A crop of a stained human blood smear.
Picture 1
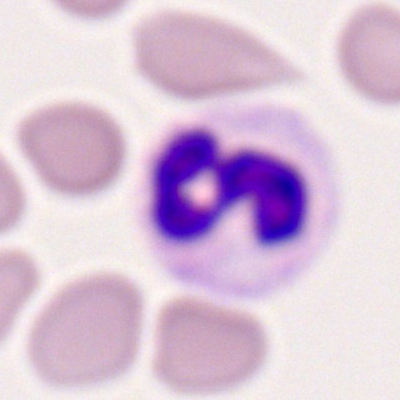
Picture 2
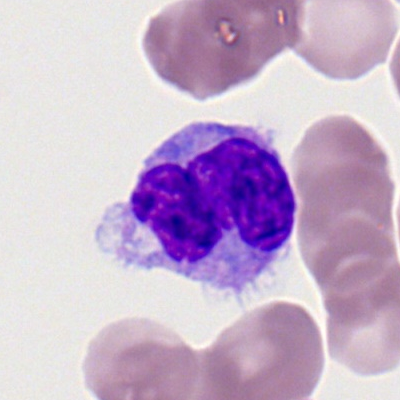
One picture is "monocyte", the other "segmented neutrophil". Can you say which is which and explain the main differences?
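The segmented neutrophil is in picture 1; picture 2 holds the monocyte. Their edges differ: the neutrophil's outline is round and smooth, while the monocyte's is irregular, with a frayed, ruffled margin and fine hair-like projections reaching out from the lower edge. In picture 1 the nucleus curls around a small pale pink spot on the left, and its chromatin is dense and dark purple; in picture 2 the chromatin is dark purple and coarsely clumped. Neither nucleus shows any nucleoli.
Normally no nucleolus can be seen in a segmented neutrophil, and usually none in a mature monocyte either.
The cytoplasm is pale pinkish lilac in the neutrophil, with no vacuoles, and pale greyish blue in the monocyte, with no distinct granules.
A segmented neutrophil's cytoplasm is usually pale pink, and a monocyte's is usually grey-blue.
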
